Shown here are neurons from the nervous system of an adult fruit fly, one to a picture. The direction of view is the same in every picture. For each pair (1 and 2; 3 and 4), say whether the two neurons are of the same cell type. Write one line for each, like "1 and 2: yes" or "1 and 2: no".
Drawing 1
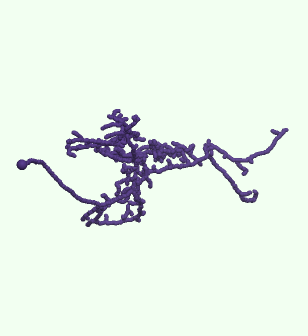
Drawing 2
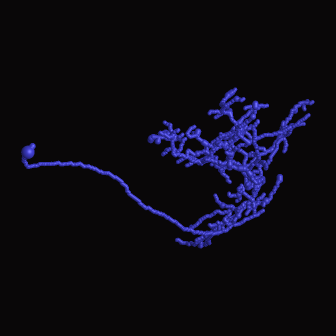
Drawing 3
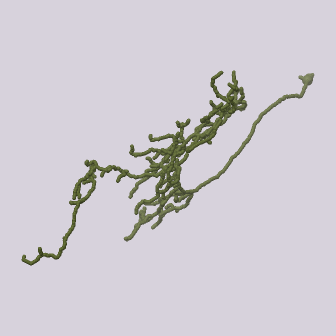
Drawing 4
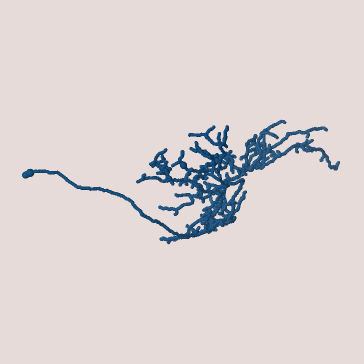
1 and 2: no
3 and 4: yes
